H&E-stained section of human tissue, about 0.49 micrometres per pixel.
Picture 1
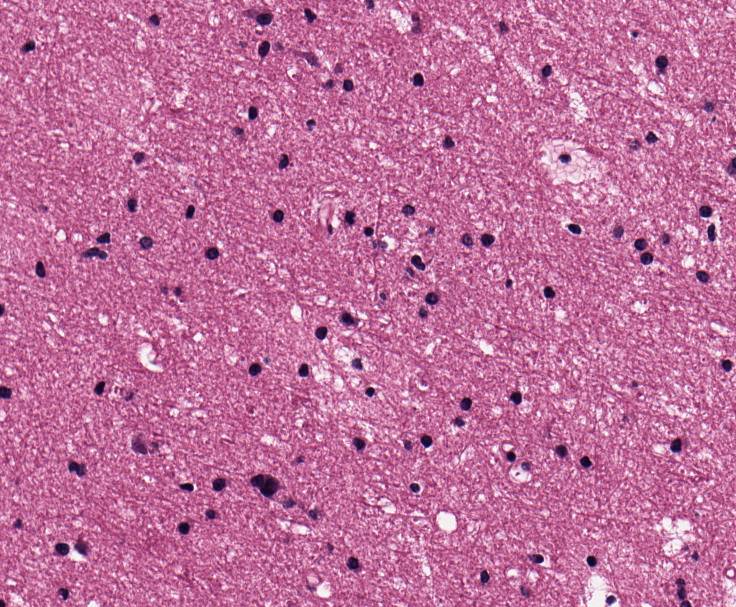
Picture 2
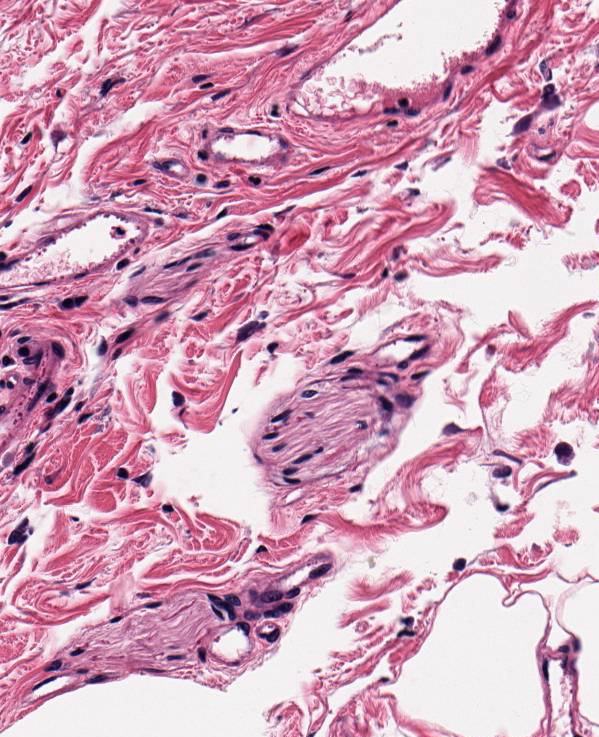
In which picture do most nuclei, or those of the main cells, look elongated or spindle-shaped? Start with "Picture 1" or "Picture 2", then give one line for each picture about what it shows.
Picture 2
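What picture 1 shows: Most nuclei are small, round and dark blue-black.
What picture 2 shows: Cells are sparse, with scattered dark spindle-shaped nuclei lying between the collagen bundles.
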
